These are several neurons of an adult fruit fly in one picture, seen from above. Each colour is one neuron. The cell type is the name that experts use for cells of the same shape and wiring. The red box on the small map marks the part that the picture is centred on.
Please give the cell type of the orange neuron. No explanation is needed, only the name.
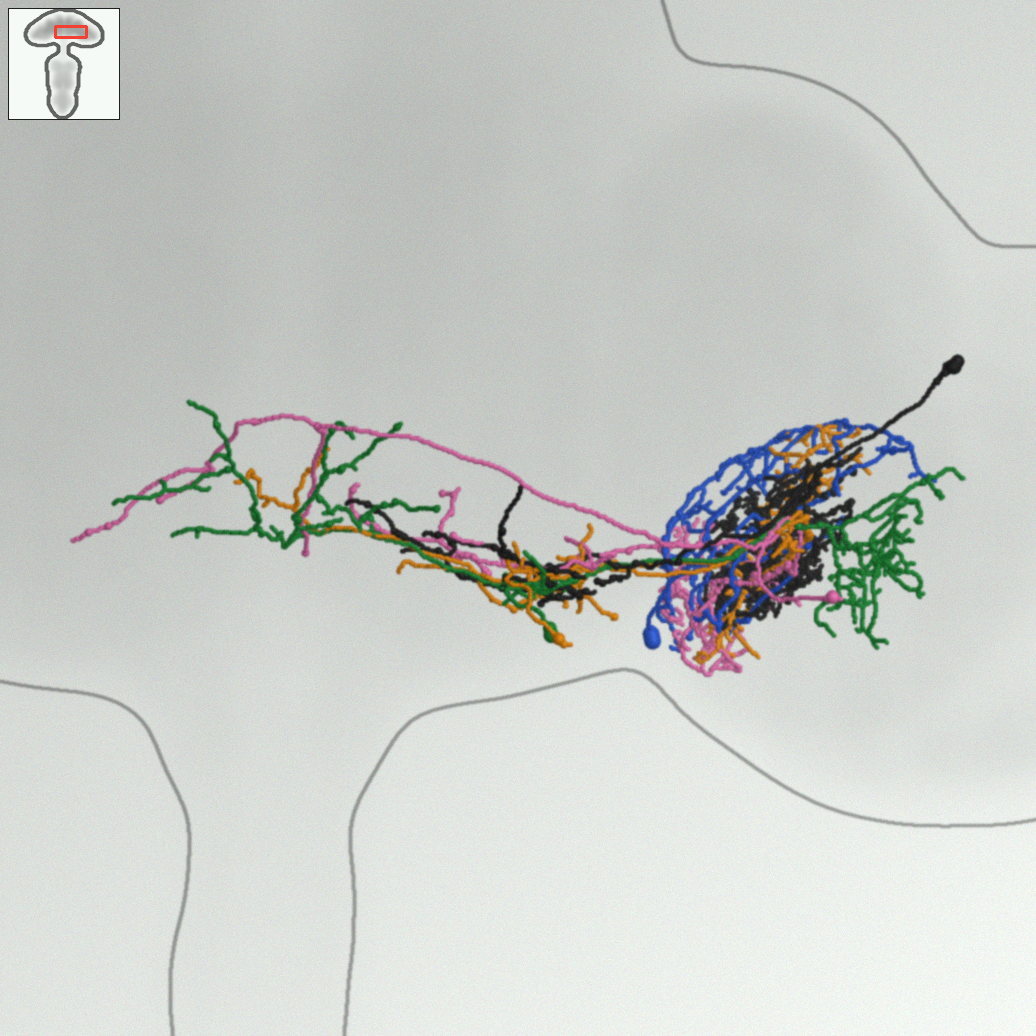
LC46b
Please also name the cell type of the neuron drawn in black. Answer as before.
LT59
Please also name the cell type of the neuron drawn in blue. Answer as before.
Li35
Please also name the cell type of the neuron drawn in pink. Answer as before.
LC36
